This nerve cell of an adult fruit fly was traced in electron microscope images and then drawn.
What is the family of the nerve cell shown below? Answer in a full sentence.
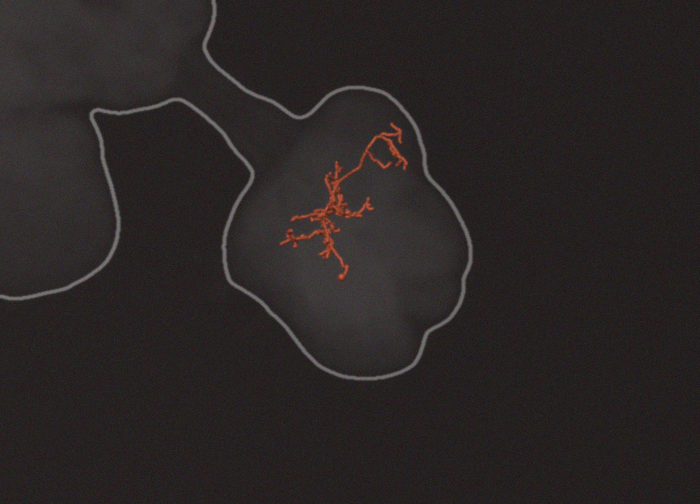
The family is hemilineage 12B.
